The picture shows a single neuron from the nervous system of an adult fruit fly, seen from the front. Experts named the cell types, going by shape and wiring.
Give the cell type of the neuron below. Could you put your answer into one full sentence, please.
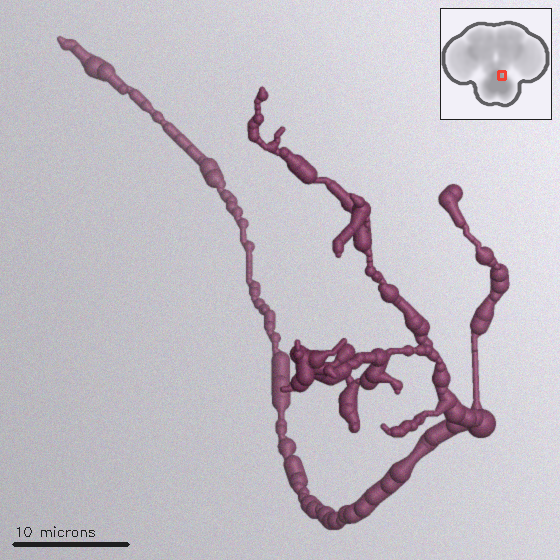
By type, the neuron is SNxx02.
